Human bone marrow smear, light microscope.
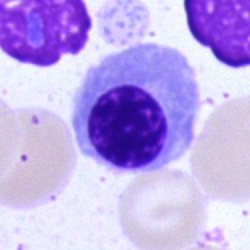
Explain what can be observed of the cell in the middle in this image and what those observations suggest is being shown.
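Outline roughly round, edge slightly uneven. Chromatin dark purple, coarsely clumped, small paler patches between clumps. No nucleolus visible. Cytoplasm without visible granules. Cell: erythroblast.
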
